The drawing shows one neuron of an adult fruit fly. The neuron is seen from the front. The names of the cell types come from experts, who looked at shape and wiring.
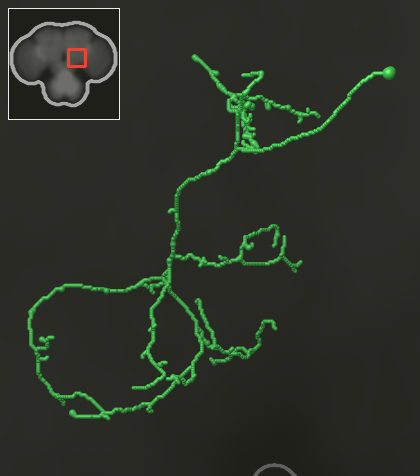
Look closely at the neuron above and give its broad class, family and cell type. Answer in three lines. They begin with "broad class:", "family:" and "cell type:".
broad class: central-brain intrinsic neuron
family: hemilineage LALa1_anterior
cell type: SAD019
